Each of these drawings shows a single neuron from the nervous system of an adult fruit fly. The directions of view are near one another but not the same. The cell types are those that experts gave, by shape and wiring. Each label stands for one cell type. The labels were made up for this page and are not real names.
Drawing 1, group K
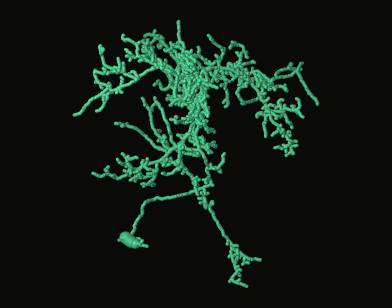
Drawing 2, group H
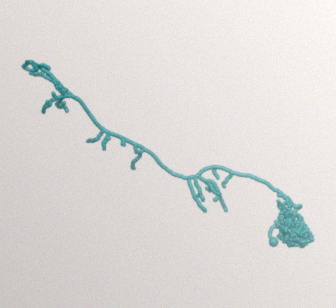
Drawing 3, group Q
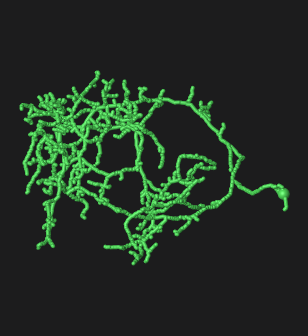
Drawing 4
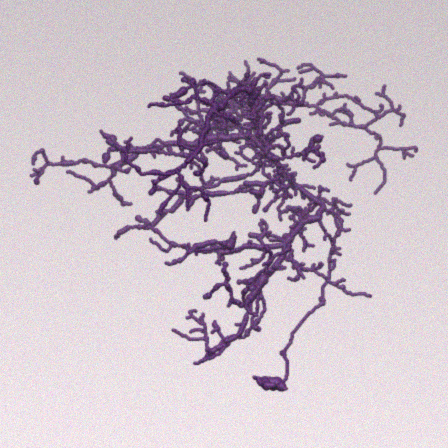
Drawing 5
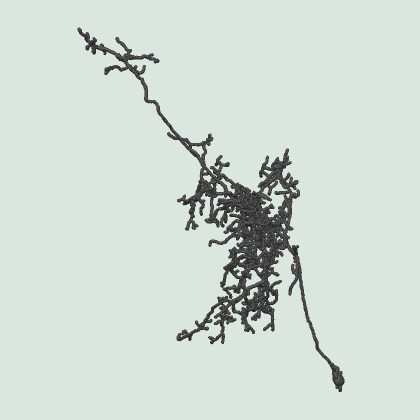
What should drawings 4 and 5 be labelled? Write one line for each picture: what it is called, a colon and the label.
4: group K
5: group K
